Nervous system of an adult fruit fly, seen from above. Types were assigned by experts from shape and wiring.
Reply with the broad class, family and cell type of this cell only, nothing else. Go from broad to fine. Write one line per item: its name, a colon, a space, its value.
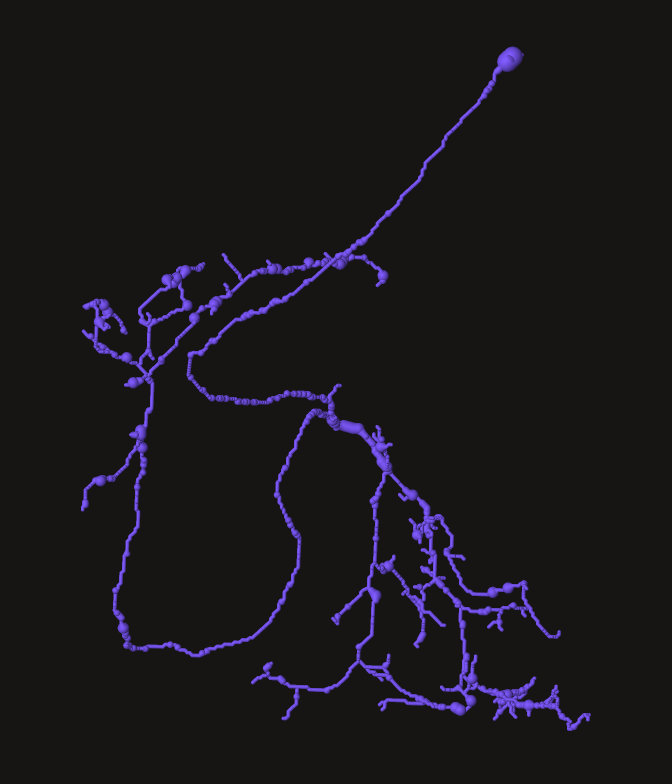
broad class: central-brain intrinsic neuron
family: hemilineage WEDd1
cell type: CB3316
